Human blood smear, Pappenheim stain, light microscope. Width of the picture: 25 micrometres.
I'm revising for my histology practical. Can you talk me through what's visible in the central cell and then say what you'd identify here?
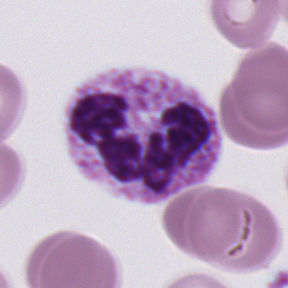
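The outline is round to slightly oval, with a smooth edge. The nucleus is divided into several separate lobes arranged in a curved arc, and no nucleoli are visible within it. Many small pink-violet granules are scattered throughout the cytoplasm. This is a segmented neutrophil.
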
